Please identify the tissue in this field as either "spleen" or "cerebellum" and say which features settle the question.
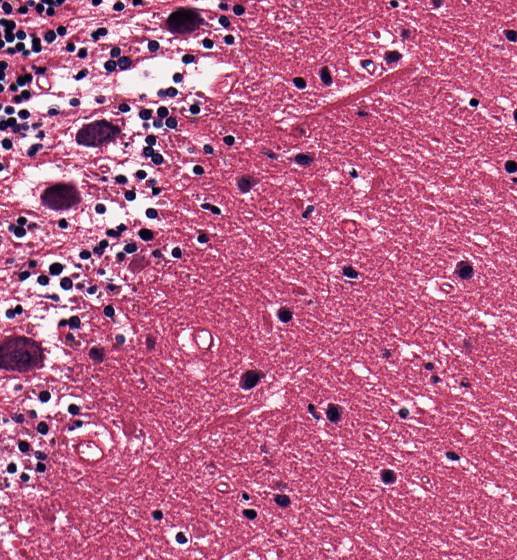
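This is cerebellum. First, a crowded band of small, round, darkly staining nuclei with scant visible cytoplasm runs along the left and upper-left edge.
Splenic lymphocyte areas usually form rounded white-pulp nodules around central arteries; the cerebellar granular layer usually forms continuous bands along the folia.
Here it is a band, not a nodule.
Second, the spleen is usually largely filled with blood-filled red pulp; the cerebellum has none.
Here the rest is sparse pink neuropil.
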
